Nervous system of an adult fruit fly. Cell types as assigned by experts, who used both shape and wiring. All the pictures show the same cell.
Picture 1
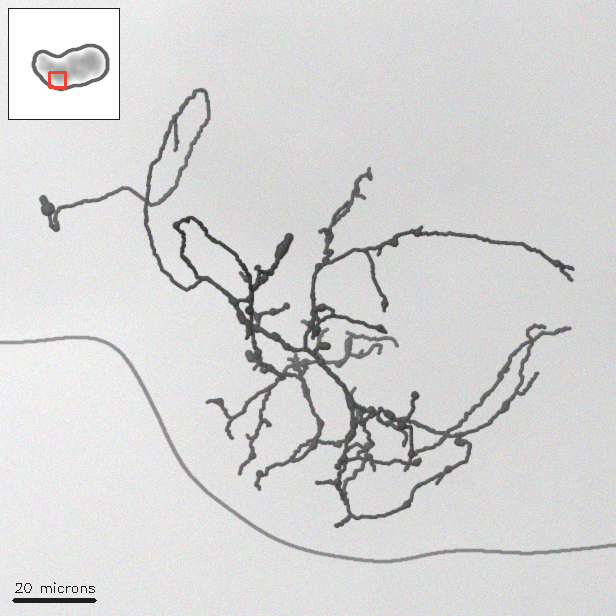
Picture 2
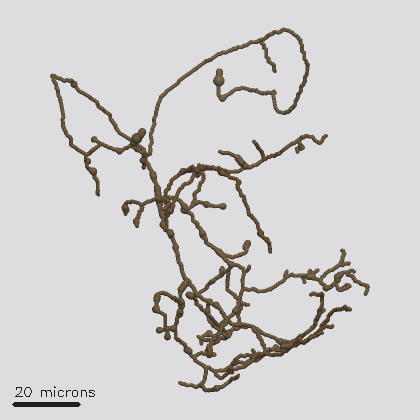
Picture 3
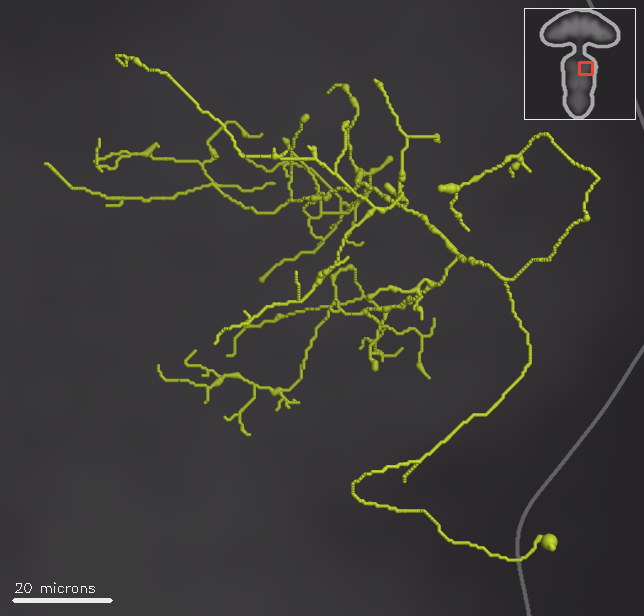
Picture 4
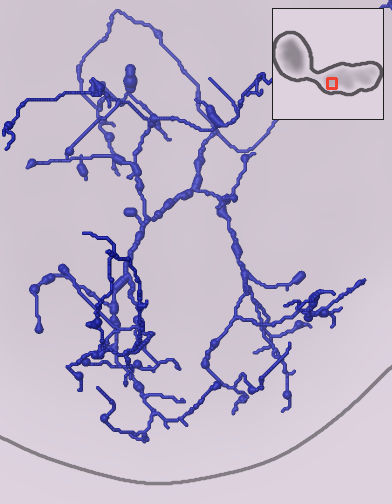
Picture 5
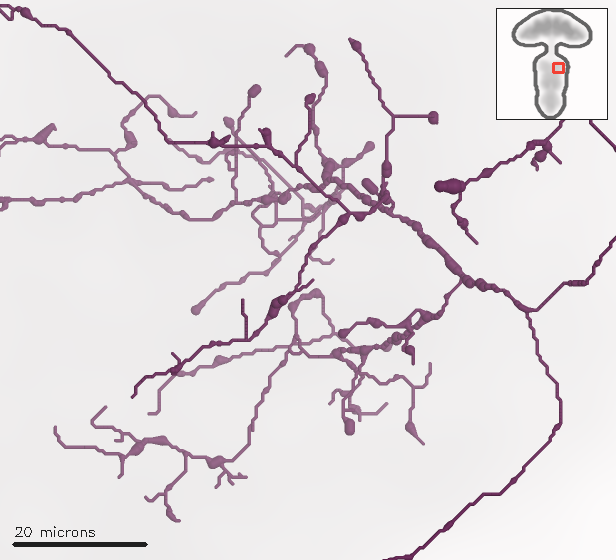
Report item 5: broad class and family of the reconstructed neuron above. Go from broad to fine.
nerve-cord intrinsic neuron; hemilineage 03A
